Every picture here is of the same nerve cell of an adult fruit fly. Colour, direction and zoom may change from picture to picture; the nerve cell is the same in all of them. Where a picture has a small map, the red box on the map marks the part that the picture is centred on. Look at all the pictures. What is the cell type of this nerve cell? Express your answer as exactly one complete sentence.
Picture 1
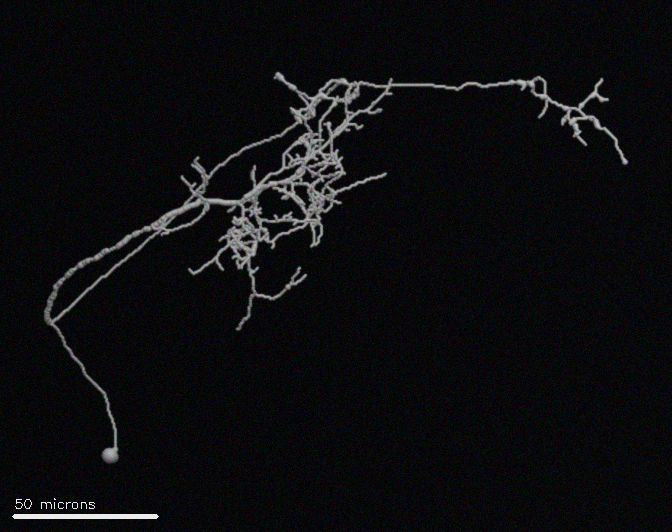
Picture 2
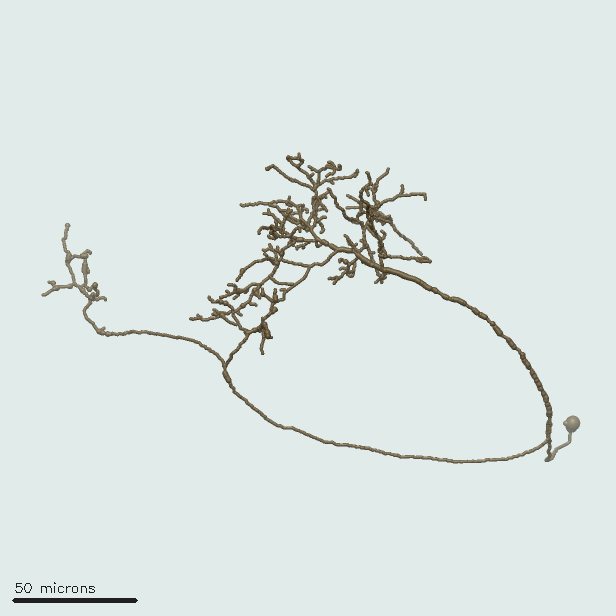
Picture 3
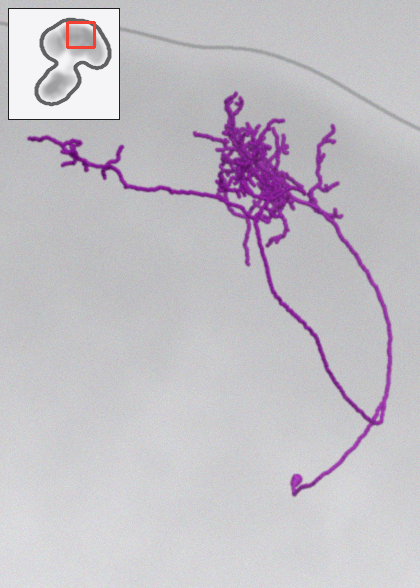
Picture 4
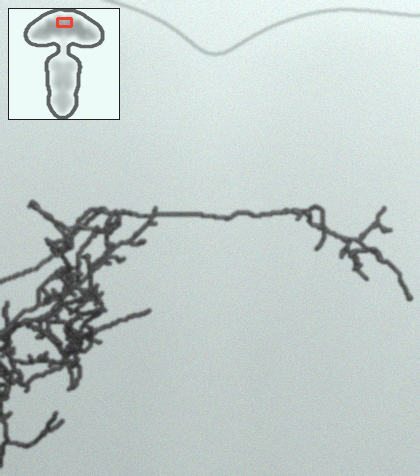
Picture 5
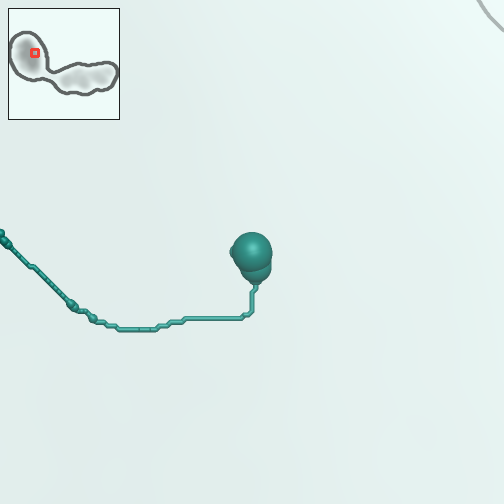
The cell type name for this nerve cell is SMP561.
